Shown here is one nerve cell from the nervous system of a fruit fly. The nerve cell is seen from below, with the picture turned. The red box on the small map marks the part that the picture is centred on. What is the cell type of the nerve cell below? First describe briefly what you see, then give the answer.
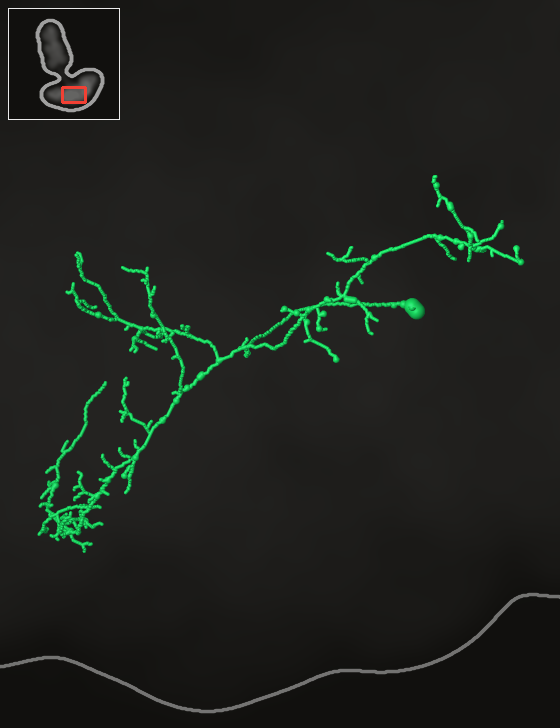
It lies in the brain. Its cell body lies on the right of the picture. Dozens of branch ends can be seen. It is a central-brain intrinsic neuron. It is of cell type CB2401.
